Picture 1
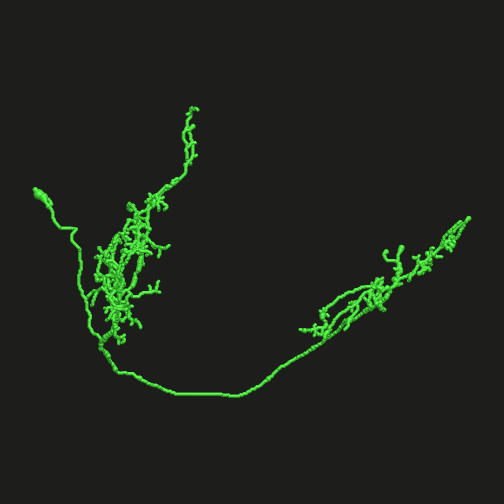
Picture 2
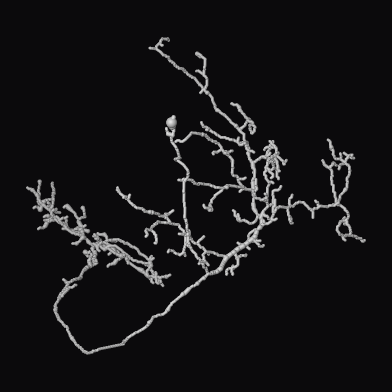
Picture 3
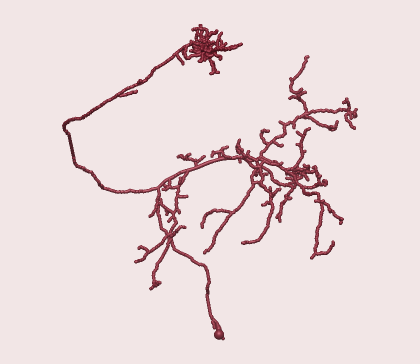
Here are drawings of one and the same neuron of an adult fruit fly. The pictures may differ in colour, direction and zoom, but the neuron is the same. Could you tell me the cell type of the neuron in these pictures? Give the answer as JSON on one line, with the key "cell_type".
{"cell_type": "LAL147_b"}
